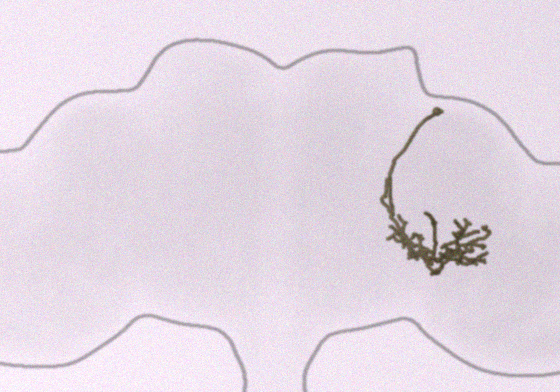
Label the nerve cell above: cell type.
WEDPN2A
